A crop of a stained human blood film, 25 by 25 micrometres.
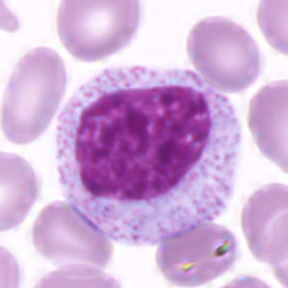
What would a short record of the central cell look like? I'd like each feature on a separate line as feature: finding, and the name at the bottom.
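Nucleus: single oval mass, not divided into lobes
Chromatin: clumped into darker and paler patches
Cytoplasm: very pale, almost colourless, faint grey-blue tint
Granules: fine, reddish-purple, scattered throughout the cytoplasm
Name: metamyelocyte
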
